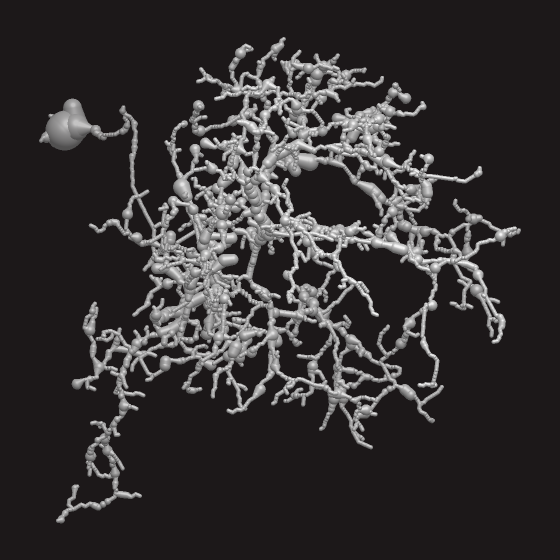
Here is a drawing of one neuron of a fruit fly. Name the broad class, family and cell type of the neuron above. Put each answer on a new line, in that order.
nerve-cord intrinsic neuron
hemilineage 16B
IN16B036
